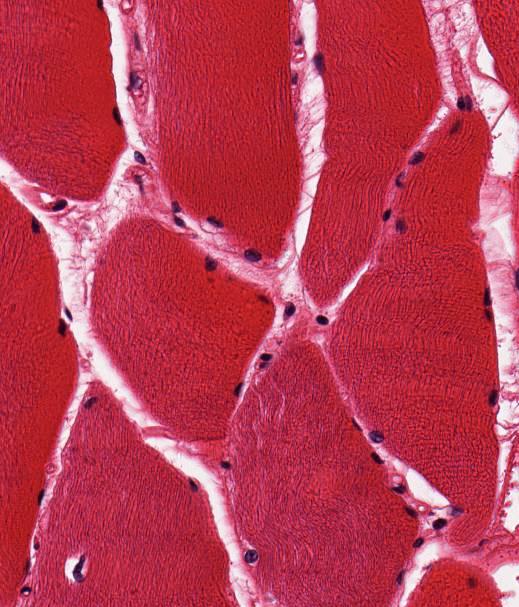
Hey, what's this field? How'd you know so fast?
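Tissue: skeletal muscle. Decisive: dark oval nuclei at the fibre edges, none central.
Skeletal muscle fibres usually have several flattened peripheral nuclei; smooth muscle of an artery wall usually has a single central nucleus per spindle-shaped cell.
Between fibres: thin strands of pale, loose connective tissue with scattered small dark nuclei. No fat cells between the fibres. White clefts separate many fibres from the surrounding connective tissue: shrinkage artefact.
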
